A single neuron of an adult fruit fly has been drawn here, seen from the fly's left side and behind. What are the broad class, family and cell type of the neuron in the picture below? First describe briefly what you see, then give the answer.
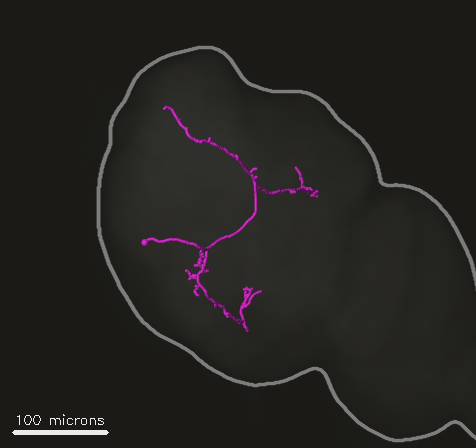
By the scale bar it is about 250 microns tall in this view. In this view it is taller than it is wide. This is a central-brain intrinsic neuron. Its family is hemilineage VESa2. Its cell type is VES037.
